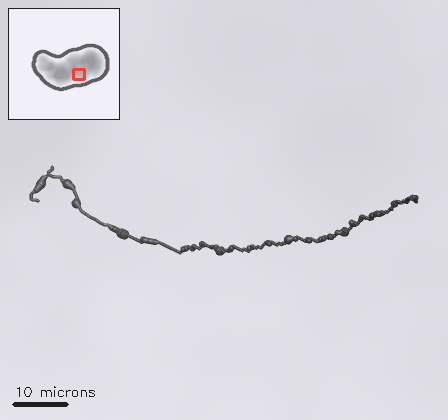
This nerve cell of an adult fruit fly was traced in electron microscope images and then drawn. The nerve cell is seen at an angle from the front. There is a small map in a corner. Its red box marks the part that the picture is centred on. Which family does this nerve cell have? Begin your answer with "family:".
family: class mechanosensory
